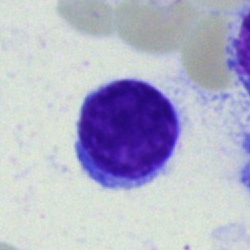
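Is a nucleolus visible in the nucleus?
No, none can be seen.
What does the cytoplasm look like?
It forms a thin blue rim, widest at the lower left, with no granules.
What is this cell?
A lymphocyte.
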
